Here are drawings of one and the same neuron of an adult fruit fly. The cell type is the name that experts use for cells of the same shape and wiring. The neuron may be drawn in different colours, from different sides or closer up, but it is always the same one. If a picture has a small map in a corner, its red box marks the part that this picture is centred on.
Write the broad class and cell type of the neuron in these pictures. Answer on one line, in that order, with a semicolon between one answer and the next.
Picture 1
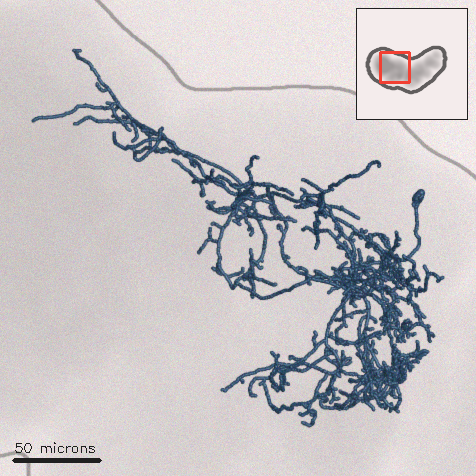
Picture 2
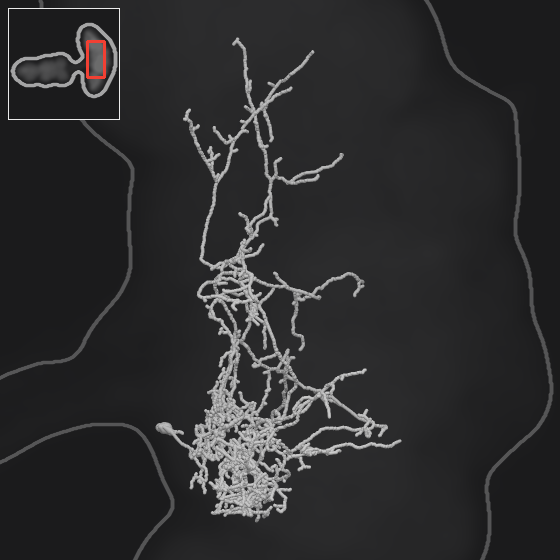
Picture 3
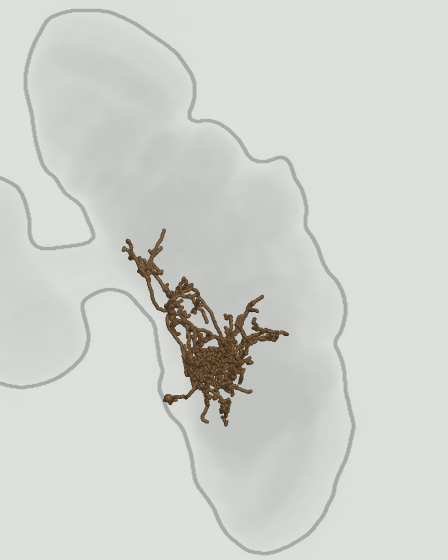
central-brain intrinsic neuron; PLP216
